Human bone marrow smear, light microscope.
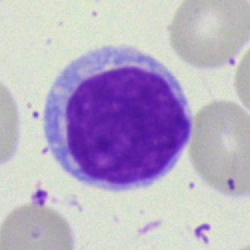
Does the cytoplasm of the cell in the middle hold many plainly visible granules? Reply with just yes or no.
No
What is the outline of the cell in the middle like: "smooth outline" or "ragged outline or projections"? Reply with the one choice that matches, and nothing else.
Smooth outline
